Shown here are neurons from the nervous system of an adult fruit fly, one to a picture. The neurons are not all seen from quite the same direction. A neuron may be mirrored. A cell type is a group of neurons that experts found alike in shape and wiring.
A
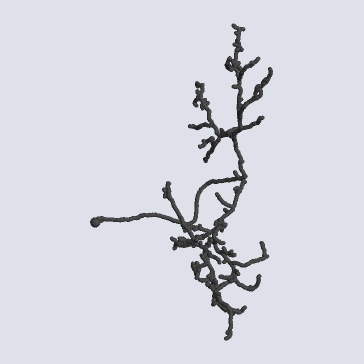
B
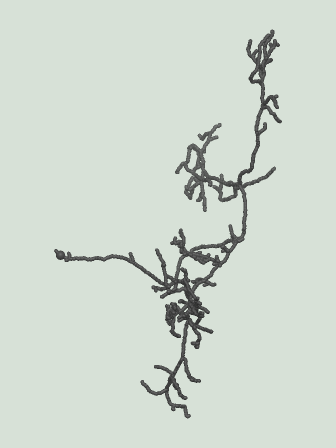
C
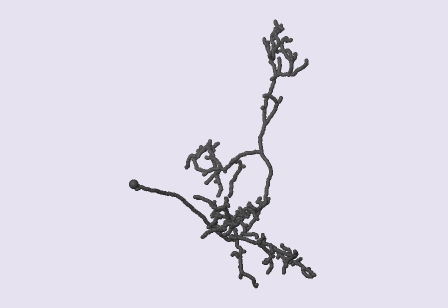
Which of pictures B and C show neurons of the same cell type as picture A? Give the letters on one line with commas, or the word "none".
B, C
